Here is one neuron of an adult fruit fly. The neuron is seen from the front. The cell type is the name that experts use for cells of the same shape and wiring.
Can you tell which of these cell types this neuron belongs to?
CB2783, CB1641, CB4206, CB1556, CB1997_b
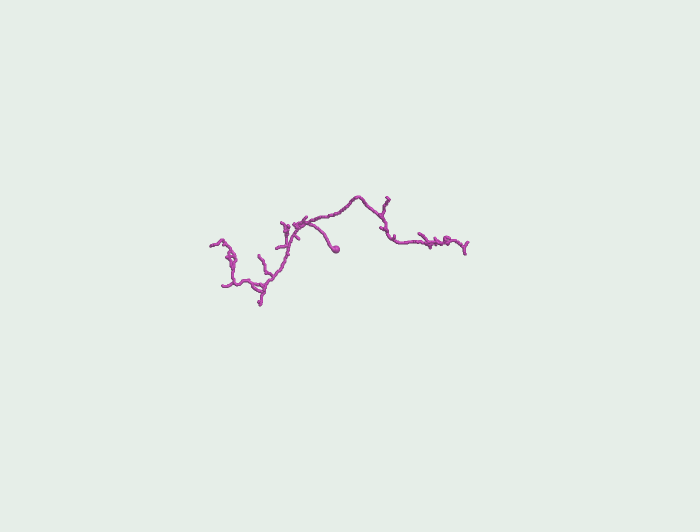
CB1997_b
